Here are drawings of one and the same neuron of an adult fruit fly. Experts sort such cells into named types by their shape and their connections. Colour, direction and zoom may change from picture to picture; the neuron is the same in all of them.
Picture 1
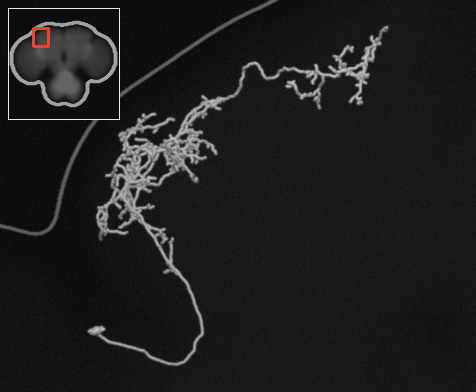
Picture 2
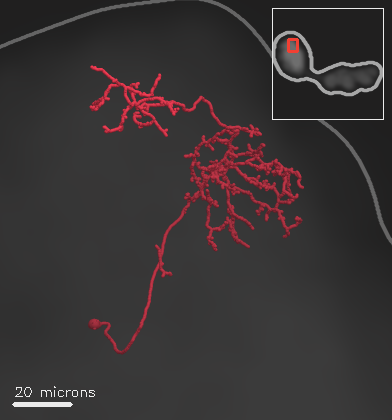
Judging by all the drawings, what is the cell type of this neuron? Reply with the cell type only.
LHAV5a1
